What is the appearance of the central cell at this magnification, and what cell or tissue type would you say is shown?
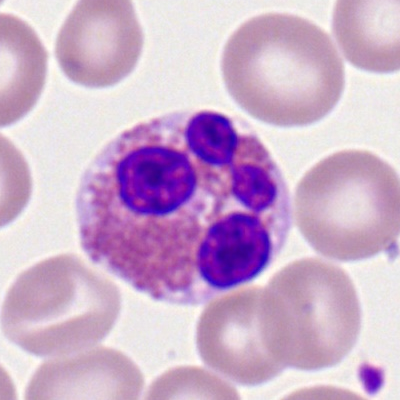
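The outline of the cell is round and smooth. Its nucleus is divided into lobes, the largest of which lies on the left side. No nucleoli can be made out in any of the lobes. Granules are packed most densely in the lower left of the cell. This cell is an eosinophil.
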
